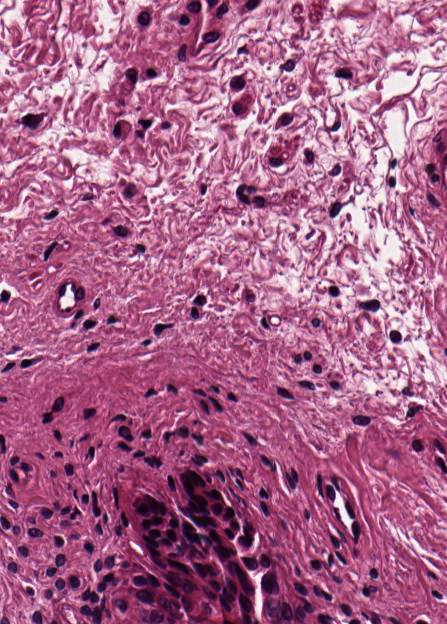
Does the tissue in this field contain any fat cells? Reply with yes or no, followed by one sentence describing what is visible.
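No. No fat cells are seen anywhere in the field.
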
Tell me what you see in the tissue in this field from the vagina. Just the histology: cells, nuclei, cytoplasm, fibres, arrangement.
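The top two-thirds is loose pink fibrous stroma, with wavy collagen fibres running every which way and only a few nuclei scattered widely between them. The bottom third is busier: at the bottom centre there's a tight cluster of crowded, dark-staining oval nuclei with scant cytoplasm.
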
